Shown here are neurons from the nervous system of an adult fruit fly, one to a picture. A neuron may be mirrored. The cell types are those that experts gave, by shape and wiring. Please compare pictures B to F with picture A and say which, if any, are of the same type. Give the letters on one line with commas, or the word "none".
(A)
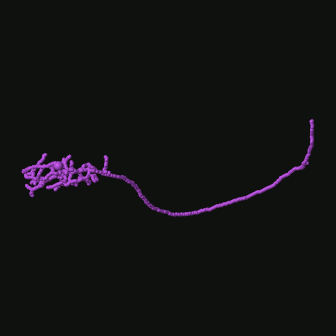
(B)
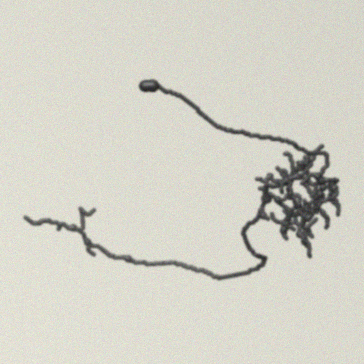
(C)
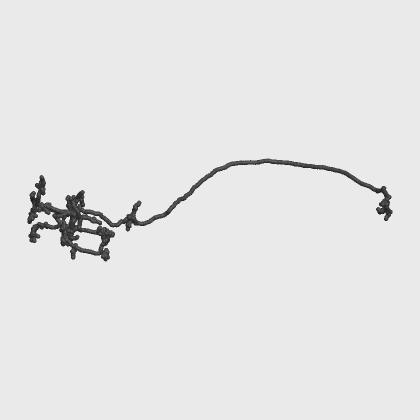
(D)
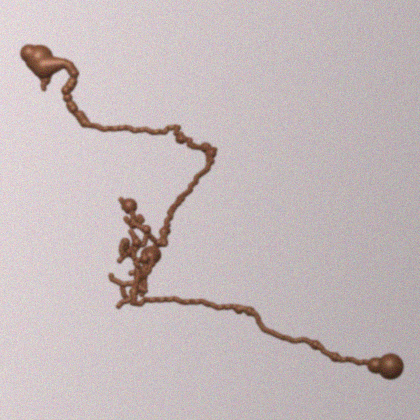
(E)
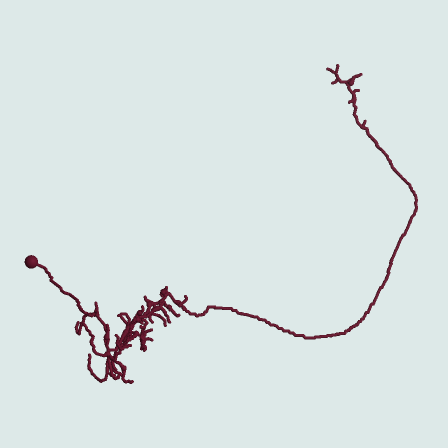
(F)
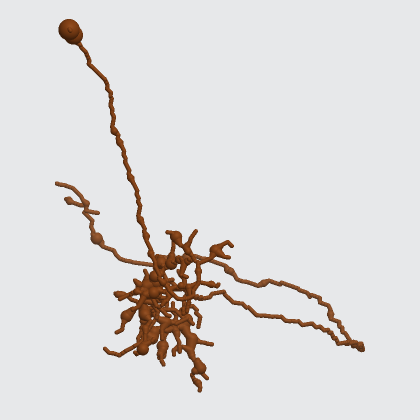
B, C, E, F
